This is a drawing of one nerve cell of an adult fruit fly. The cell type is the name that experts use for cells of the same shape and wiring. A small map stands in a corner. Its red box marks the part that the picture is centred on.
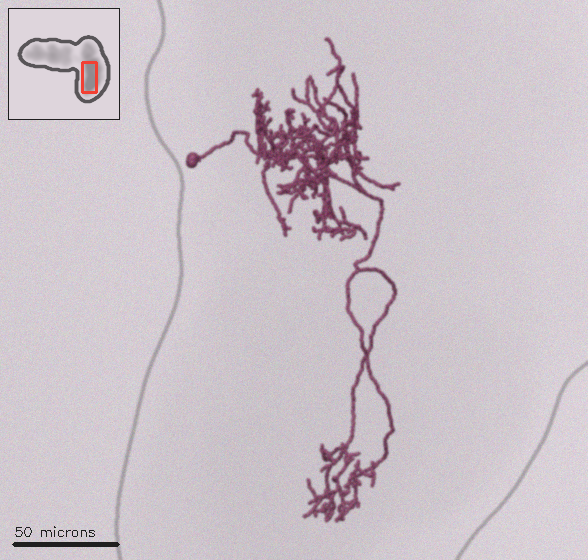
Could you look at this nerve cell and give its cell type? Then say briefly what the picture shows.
The cell type is SIP088. It is a central-brain intrinsic neuron. By the scale bar it is about 250 microns tall in this view. Dozens of branch ends can be seen.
